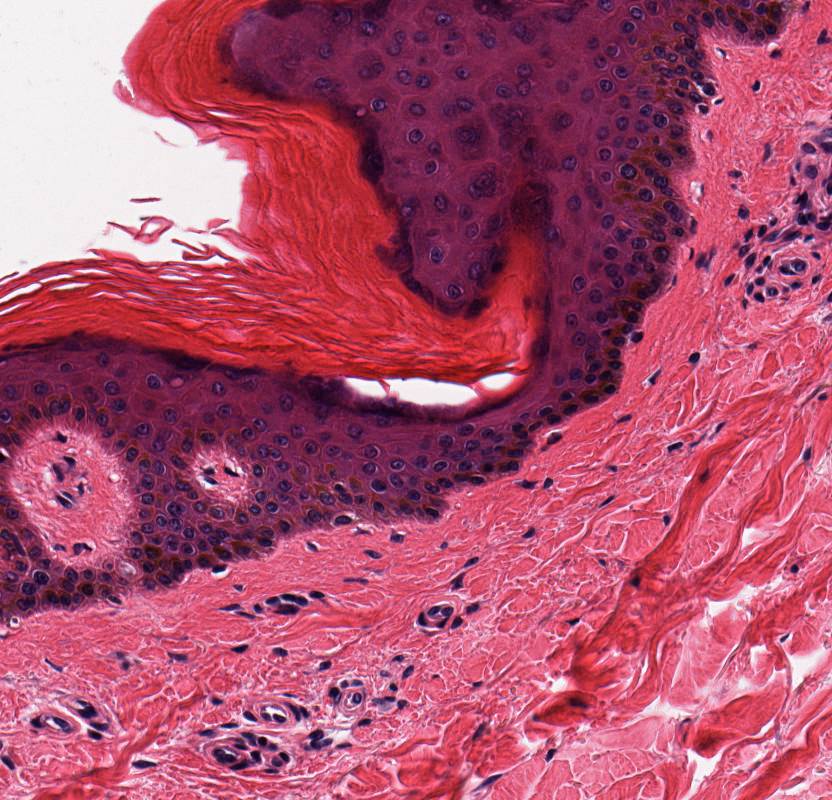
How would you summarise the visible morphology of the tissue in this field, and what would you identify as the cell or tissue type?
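First, epithelium across the upper left and centre, with brown pigment granules in its basal cells along the lower border. Next, connective tissue below and to the right: pink collagen, coarser and more bundled toward the lower right. Then, small vessels ringed by a few nuclei just beneath the epithelium, lower left and upper right. Name: skin of the lower leg.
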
